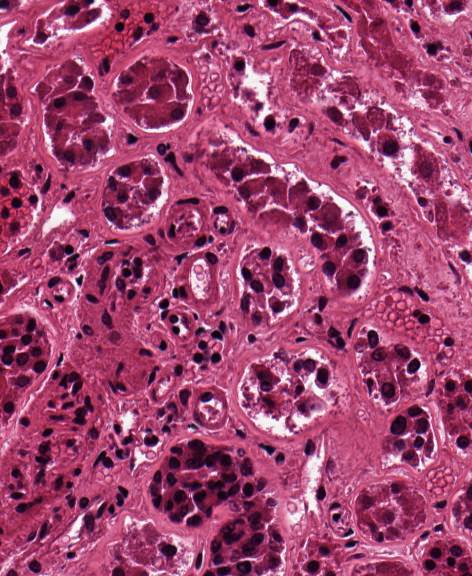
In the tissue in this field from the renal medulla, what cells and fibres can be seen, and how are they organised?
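The field consists of numerous rounded nests of cells divided by bands of pink fibrous stroma. Within the nests, the nuclei are round and stain darkly. White clefts partly separate several nests from the adjacent stroma, best seen centrally and in the upper right. The intervening stroma is pink and fibrous and contains scattered small, dark, elongated nuclei.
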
